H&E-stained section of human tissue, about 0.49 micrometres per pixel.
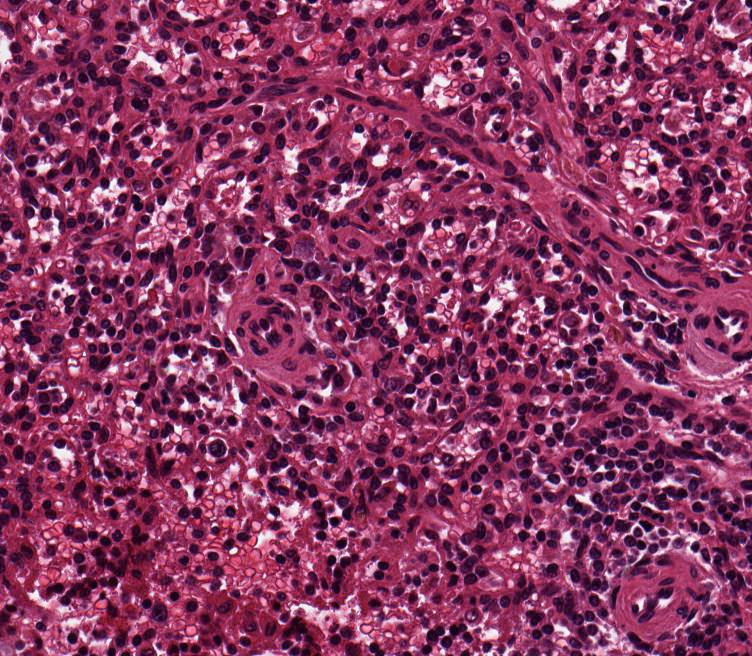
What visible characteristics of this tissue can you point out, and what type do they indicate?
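Dense cellularity fills the field: small pale cell groups among sheets of small dark nuclei. Small round cells with dark nuclei and scant cytoplasm, resembling lymphocytes, crowd most toward the lower right. Then a fibrous band with elongated spindle nuclei runs diagonally from top centre toward the right side. No fat cells are present. This is spleen.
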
